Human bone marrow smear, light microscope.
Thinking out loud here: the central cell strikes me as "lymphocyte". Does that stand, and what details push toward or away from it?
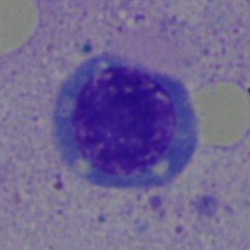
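Checked in turn: clumped dark purple chromatin with scattered small pale patches; deep blue cytoplasm forming a rim all the way round the nucleus; no granules. Small clear spots lie in the cytoplasm along the lower border of the nucleus.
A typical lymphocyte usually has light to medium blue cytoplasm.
The deep blue seen here therefore speaks against lymphocyte.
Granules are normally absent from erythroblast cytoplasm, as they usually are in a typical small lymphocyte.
On that point, the granule-free cytoplasm fits both names. Verdict: this cell is an erythroblast, not a lymphocyte.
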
